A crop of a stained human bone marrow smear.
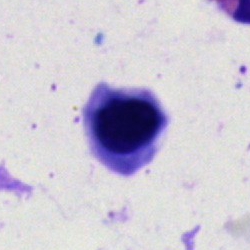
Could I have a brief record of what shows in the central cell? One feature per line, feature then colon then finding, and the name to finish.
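Outline: angular, roughly polygonal, I'd say, rather than smoothly round
Nucleus: off-centre, toward the upper right
Chromatin: very dark purple, dense, almost no visible texture
Cytoplasm: blue-violet rim, widest along lower and left sides
Name: erythroblast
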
